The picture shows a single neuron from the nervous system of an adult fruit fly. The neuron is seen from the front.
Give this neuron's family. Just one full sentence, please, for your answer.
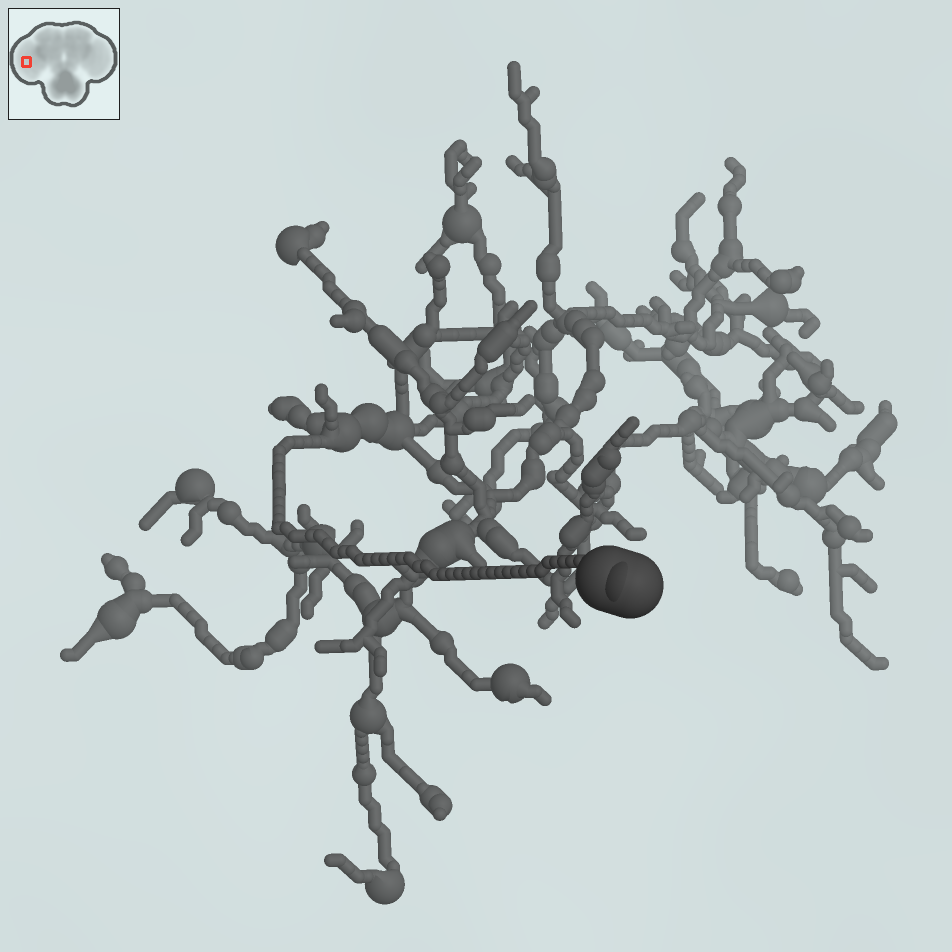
This neuron is grouped into family Mi.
